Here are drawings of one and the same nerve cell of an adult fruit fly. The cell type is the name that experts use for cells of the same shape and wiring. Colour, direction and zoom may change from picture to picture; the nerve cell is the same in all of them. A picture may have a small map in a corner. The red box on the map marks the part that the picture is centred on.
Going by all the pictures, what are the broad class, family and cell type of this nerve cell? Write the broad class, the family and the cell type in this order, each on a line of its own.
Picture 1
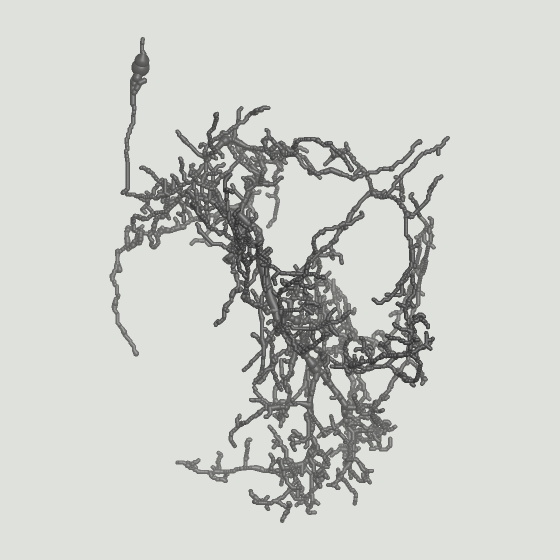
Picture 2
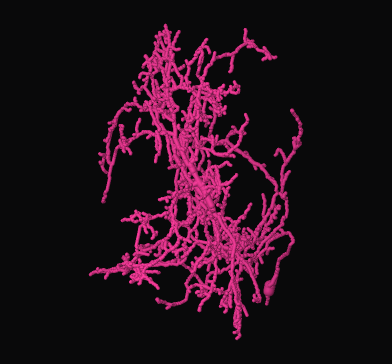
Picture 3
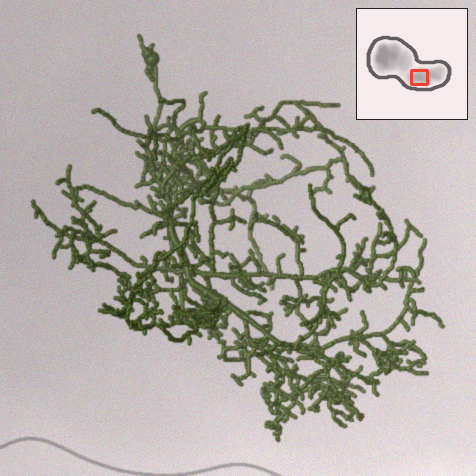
nerve-cord intrinsic neuron
hemilineage 17A
IN17A020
